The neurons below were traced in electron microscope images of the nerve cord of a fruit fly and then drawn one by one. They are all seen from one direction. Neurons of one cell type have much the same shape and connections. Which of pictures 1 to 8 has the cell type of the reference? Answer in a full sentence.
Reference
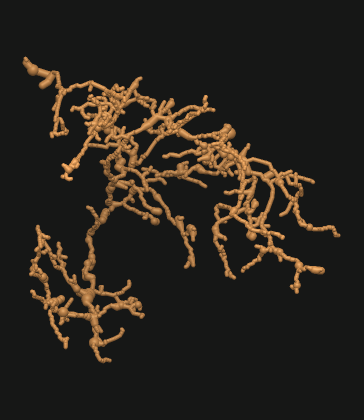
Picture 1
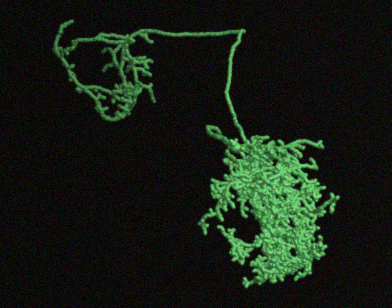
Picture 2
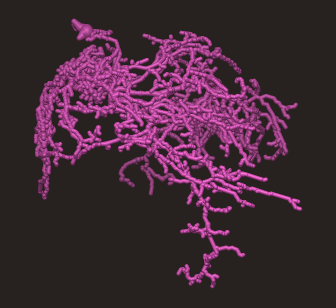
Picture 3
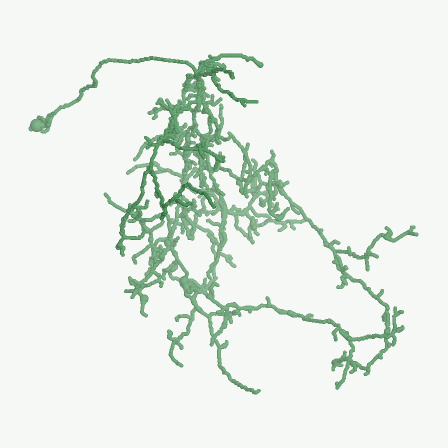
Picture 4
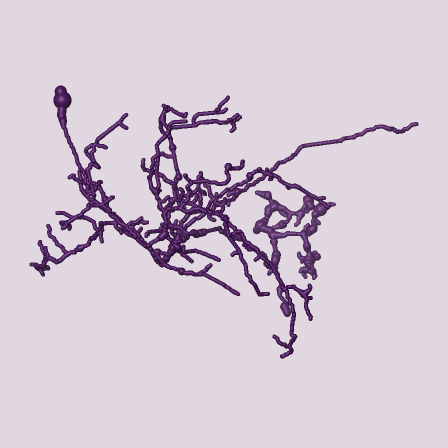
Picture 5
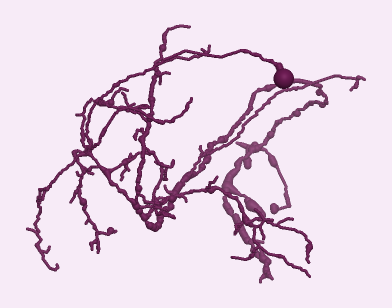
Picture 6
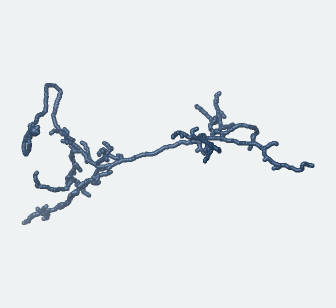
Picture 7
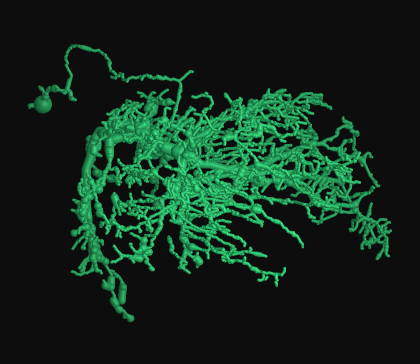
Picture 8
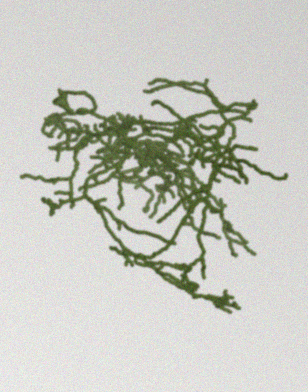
The neuron in picture 3 is of the same cell type.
